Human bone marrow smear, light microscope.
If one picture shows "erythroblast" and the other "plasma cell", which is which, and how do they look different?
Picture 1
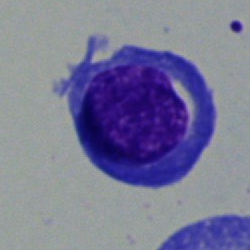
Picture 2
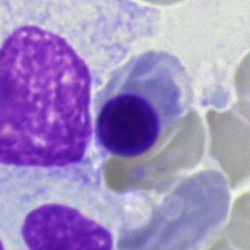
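As I see it, the first picture shows a plasma cell and the second an erythroblast. In the first, the outline is roughly round but ragged and frayed at the upper left, where small pale-blue tags of cytoplasm stick out. Its chromatin is coarse and clumped, darker purple patches with paler spaces between them.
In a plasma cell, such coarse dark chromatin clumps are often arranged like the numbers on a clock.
On the right side of the nucleus there is a pale, crescent-shaped clear zone.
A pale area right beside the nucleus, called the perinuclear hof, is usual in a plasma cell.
Now the second cell: here the chromatin is very dark and dense, with almost no visible pattern, and I can make out no nucleolus.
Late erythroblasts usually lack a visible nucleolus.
Its nucleus sits off-centre toward the left, and its cytoplasm is pale greyish-blue. Neither cell shows granules in its cytoplasm, so that does not separate them. Immediately to the erythroblast's left lies a much larger cell with a purple, mottled nucleus.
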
